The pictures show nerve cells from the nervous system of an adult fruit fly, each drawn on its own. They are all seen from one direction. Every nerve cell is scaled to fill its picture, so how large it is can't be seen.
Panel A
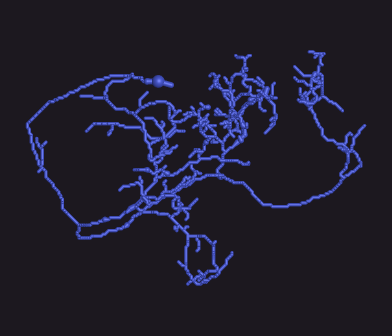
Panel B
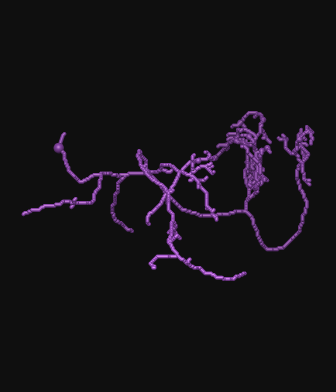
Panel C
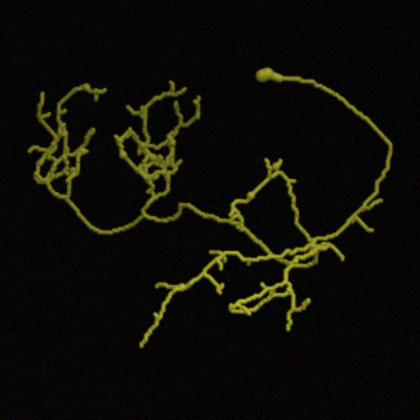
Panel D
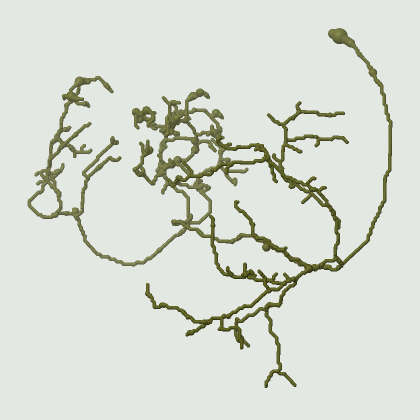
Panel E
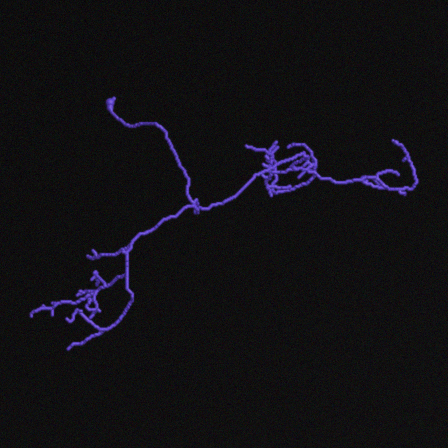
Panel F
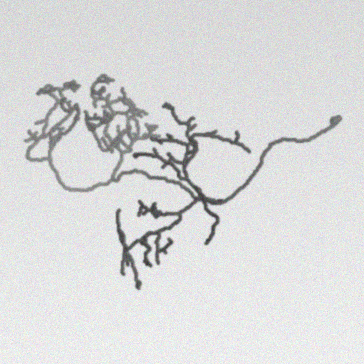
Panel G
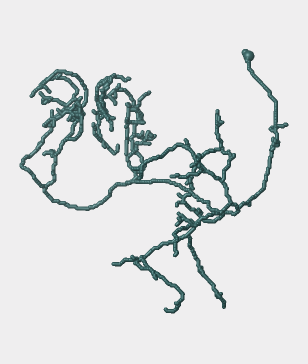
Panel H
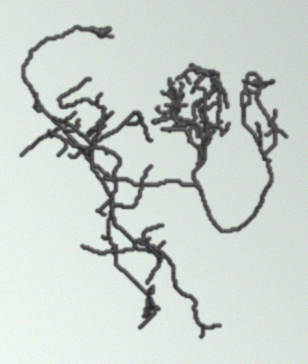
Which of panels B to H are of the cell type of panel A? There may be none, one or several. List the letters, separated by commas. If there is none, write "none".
B, C, D, F, G, H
